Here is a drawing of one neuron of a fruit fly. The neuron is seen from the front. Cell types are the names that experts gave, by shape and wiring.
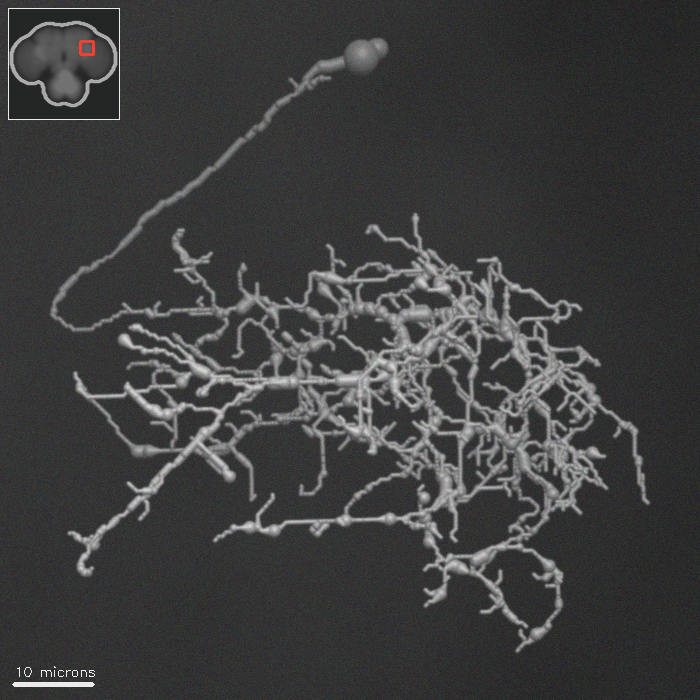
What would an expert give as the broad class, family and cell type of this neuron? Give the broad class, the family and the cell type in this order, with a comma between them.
central-brain intrinsic neuron, hemilineage VLPp&l1_anterior, CB1632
